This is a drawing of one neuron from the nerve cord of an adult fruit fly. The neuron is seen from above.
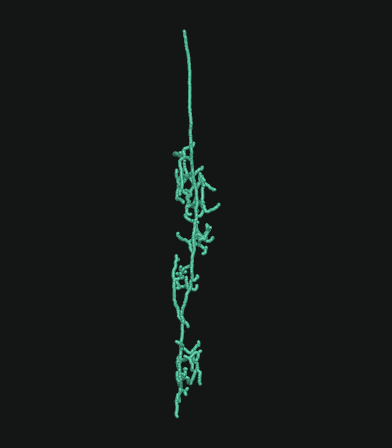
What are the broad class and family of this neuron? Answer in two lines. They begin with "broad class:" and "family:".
broad class: descending neuron
family: hemilineage PSp2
